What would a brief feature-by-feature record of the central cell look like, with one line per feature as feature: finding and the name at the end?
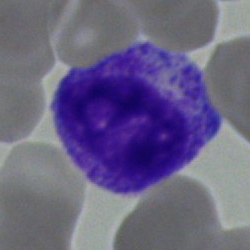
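Outline: irregular, somewhat angular, not smoothly round
Nucleus: fills most of the cell
Cytoplasm: upper right speckled with dark purple dots
Vacuoles: none clear
Cell: myelocyte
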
